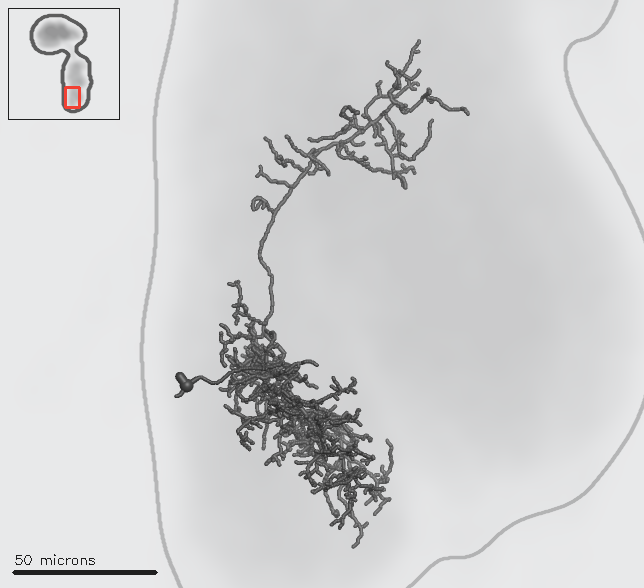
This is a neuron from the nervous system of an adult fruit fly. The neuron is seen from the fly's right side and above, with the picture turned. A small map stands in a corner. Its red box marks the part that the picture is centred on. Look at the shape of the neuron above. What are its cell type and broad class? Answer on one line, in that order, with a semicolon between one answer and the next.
INXXX215; nerve-cord intrinsic neuron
